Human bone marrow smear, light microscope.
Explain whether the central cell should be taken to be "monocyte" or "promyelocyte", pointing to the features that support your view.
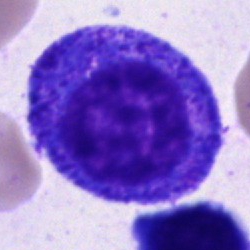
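To my eye this is a promyelocyte, not a monocyte. Here is what I see: a round cell outline, dark purple chromatin with paler patches rather than an even stain, and no vacuoles in the cytoplasm. The picture itself is slightly blurred.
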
